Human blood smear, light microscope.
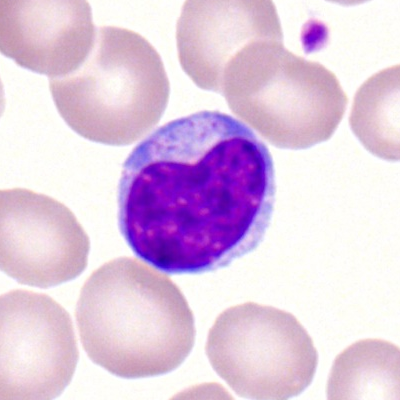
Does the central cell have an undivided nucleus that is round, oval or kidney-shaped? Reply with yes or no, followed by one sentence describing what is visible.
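Yes. The nucleus has a single notch in its upper edge, giving it a bean shape.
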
